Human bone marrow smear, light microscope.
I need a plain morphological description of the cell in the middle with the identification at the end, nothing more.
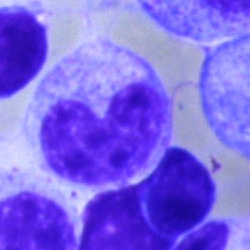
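The nucleus is kidney-shaped, owing to a notch in its upper edge, and occupies the lower half of the cell. Most of the cytoplasm lies above it; the cytoplasm is plentiful and pale blue, with fine pinkish-purple granules scattered throughout. Cell type: band neutrophil.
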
